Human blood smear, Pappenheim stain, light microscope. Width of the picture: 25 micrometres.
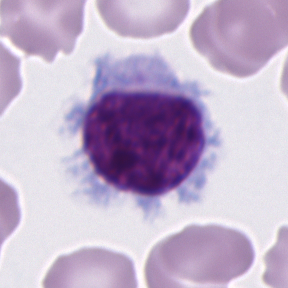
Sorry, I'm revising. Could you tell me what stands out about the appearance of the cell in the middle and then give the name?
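The cell outline is ragged and irregular, not smooth. Fine hair-like projections extend from the cytoplasm all the way around the cell. The nucleus forms a single oval mass with no lobes. The cytoplasm is at its widest above the nucleus. The cell is a hairy cell.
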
